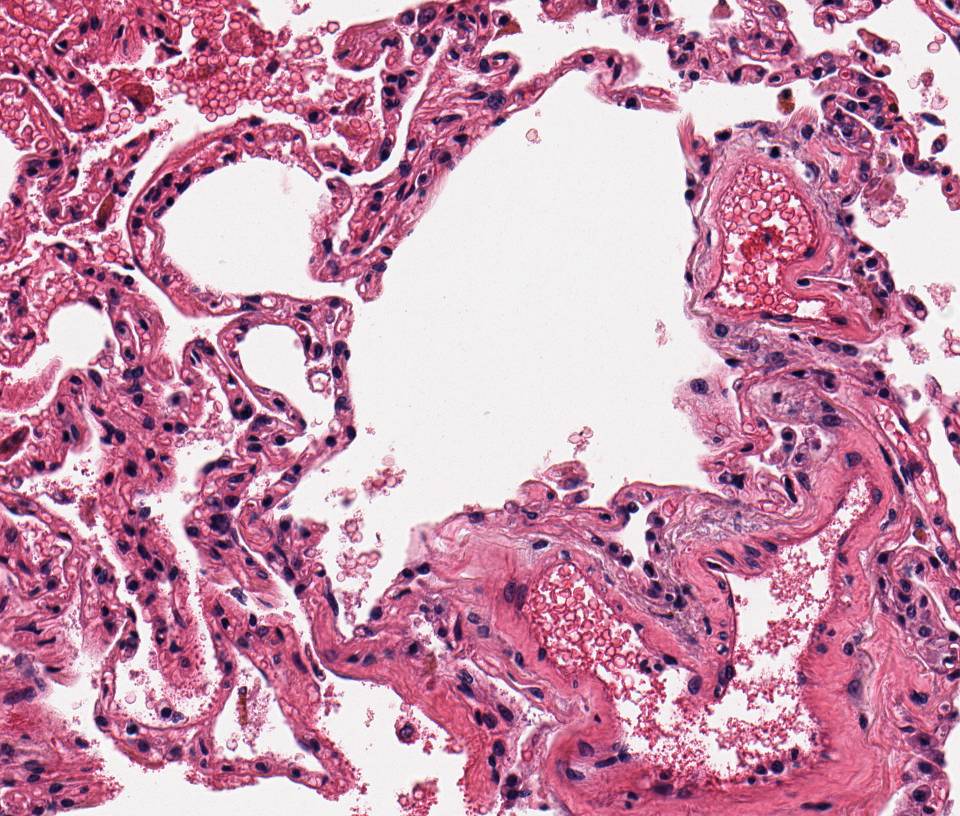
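Lung. Thin septa lined by flattened cells with dark, elongated nuclei. Upper right: a rounded vessel packed with red blood cells. Lower right: a thick, wavy band of pink fibrous tissue running to the bottom edge. Lower centre: a second blood-filled vessel within the thickened pink wall.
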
